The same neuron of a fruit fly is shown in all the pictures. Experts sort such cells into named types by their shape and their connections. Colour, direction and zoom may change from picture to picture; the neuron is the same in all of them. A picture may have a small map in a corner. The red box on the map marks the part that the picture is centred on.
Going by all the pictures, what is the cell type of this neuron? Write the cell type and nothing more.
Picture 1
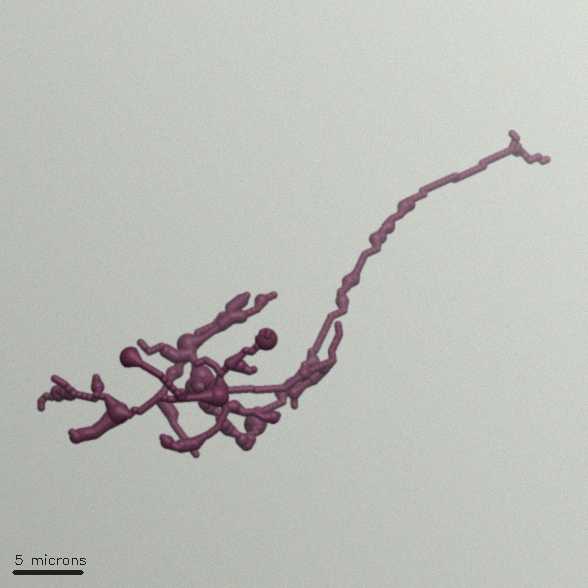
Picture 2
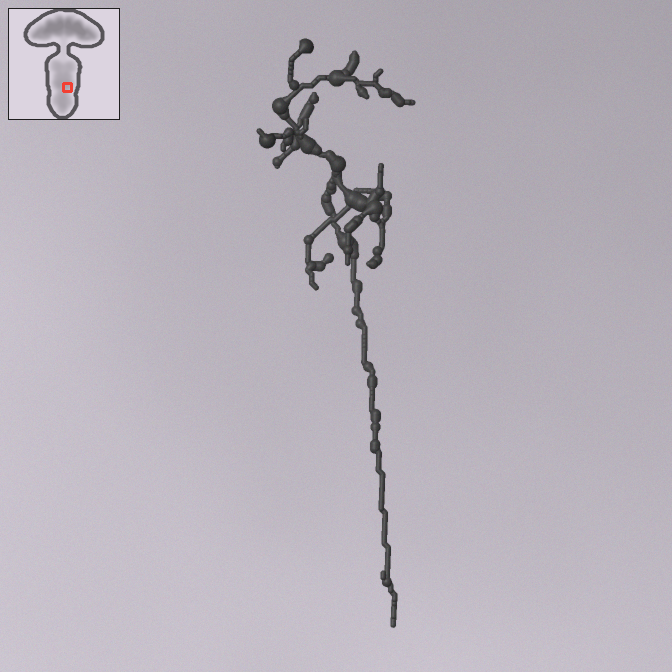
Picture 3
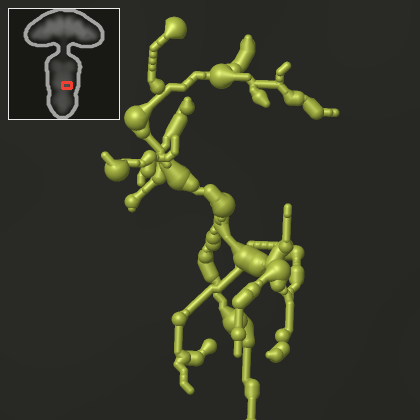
SNta26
